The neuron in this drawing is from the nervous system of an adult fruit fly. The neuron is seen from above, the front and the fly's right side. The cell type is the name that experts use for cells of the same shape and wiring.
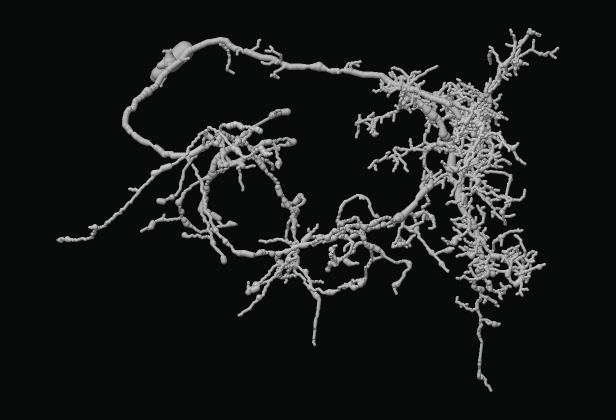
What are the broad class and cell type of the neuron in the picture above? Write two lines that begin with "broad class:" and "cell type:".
broad class: central-brain intrinsic neuron
cell type: PVLP149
